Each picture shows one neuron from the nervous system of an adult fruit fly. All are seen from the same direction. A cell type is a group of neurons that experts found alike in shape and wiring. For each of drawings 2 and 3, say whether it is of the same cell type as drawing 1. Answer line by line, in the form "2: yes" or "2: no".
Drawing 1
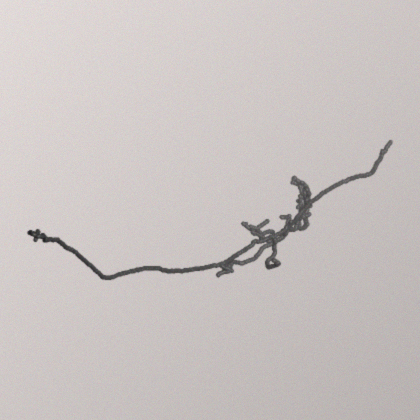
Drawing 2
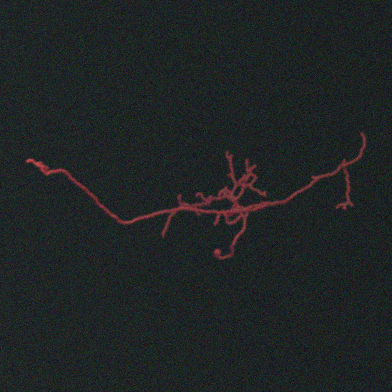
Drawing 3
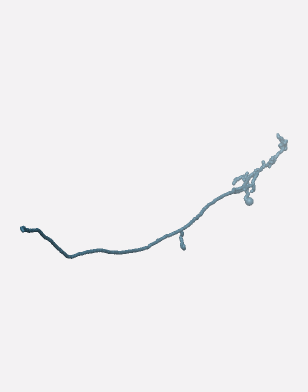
2: no
3: yes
